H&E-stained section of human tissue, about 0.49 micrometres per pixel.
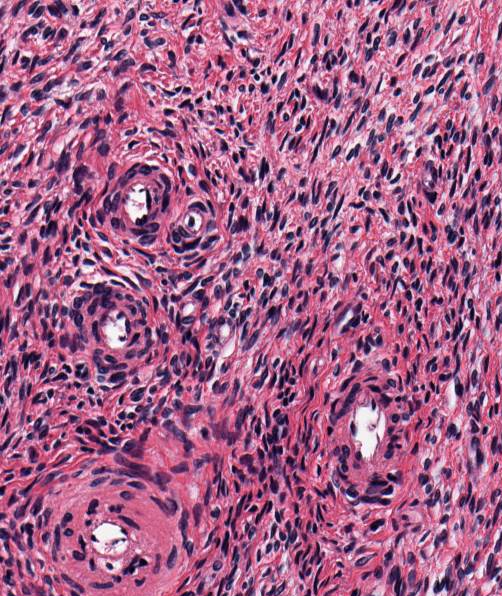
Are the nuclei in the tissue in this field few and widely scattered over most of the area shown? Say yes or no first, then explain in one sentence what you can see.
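No. The whole field is taken up by densely packed spindle cells, with no epithelium or glands anywhere.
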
